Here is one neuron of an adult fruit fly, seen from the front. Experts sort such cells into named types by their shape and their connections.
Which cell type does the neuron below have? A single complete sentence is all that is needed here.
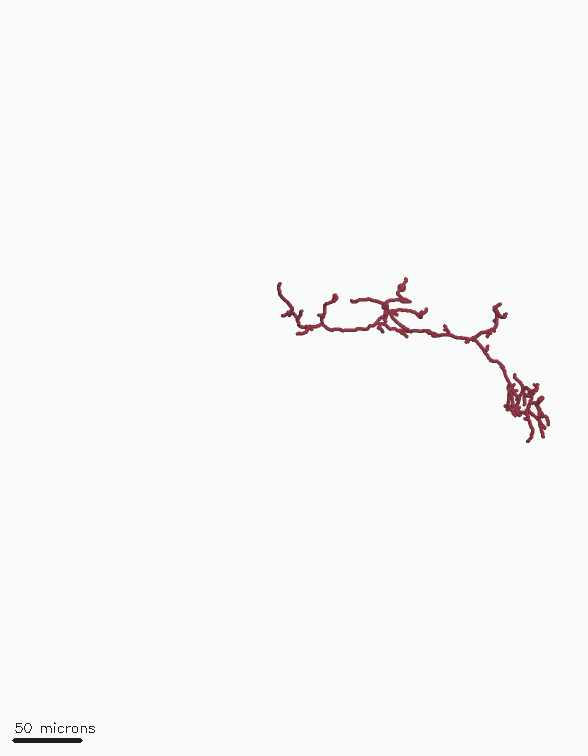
Included in the cell type LoVP19 is this neuron.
